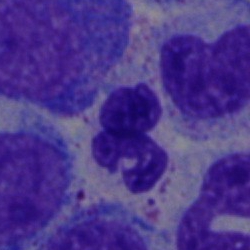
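Segmented neutrophil, bone marrow smear. Dark purple, dense chromatin fills the nucleus; the lower lobe curls around a small pale gap near its centre. Small reddish-purple granules are scattered in the pale cytoplasm, which is hard to tell apart from the background.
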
